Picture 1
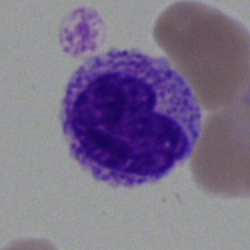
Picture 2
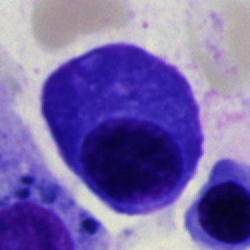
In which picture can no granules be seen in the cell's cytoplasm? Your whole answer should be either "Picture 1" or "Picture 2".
Picture 2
